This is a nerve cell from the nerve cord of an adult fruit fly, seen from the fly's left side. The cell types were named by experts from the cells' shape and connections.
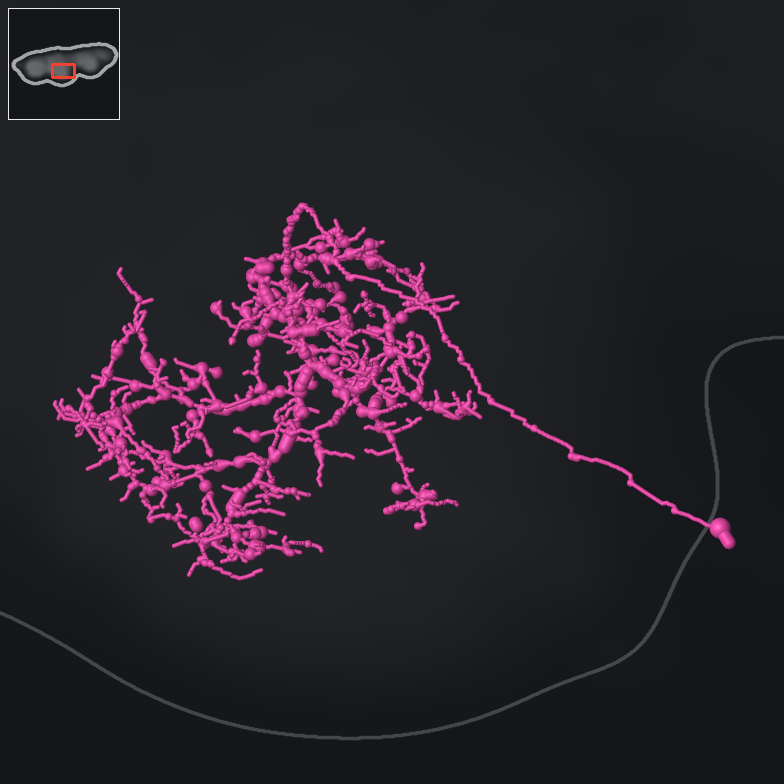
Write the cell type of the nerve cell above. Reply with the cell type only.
IN12B034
